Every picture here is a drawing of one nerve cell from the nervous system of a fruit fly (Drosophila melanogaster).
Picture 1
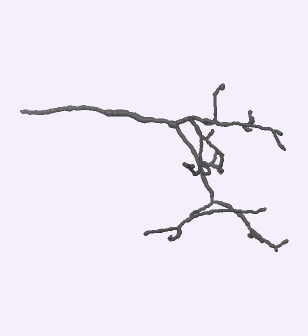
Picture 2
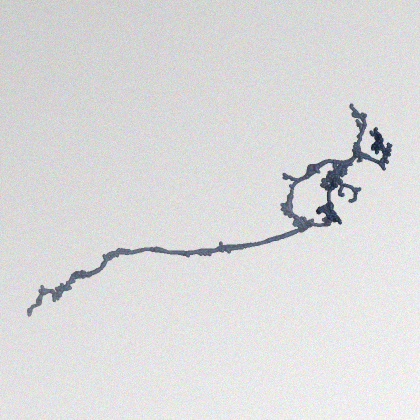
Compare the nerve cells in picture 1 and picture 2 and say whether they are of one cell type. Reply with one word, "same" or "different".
different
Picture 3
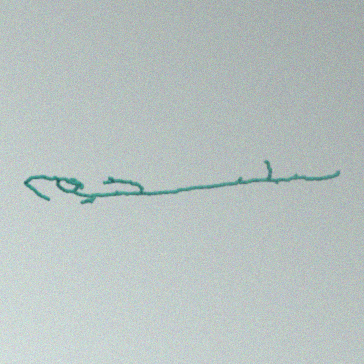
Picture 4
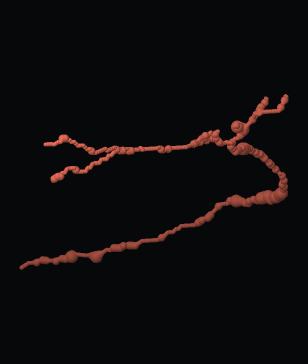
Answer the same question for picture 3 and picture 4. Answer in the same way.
different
